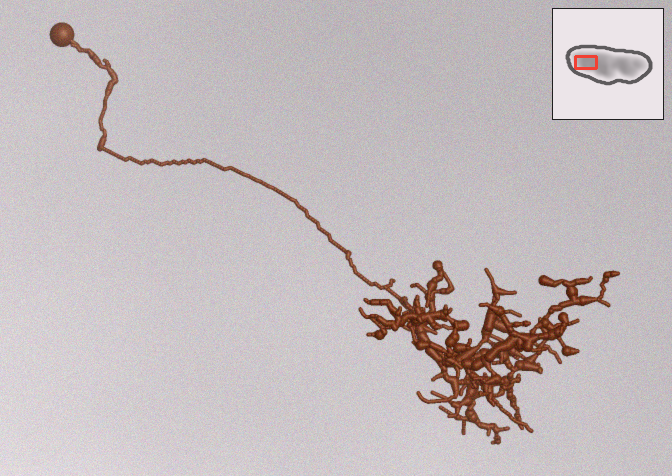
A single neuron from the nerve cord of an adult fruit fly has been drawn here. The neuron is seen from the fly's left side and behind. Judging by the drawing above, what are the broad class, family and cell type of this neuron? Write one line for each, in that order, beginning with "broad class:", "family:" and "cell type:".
broad class: nerve-cord intrinsic neuron
family: hemilineage 09A
cell type: IN09A091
